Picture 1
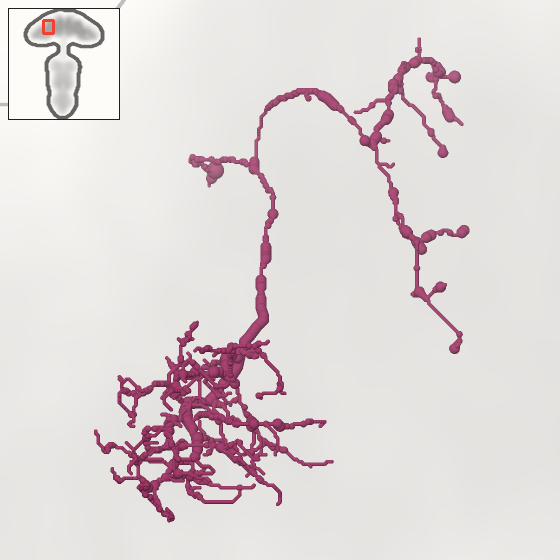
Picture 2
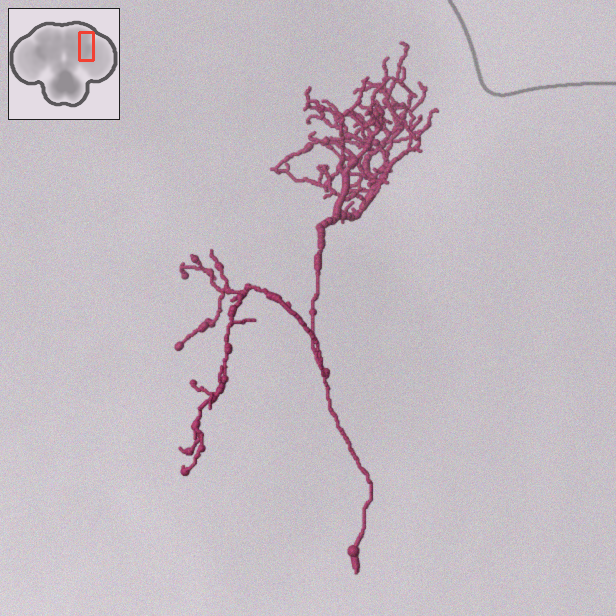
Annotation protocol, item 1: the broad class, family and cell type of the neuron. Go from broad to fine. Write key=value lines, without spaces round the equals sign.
broad_class=central-brain intrinsic neuron
family=hemilineage VLPl&p2_lateral
cell_type=LHAV1a1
